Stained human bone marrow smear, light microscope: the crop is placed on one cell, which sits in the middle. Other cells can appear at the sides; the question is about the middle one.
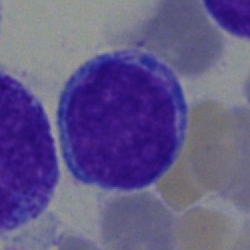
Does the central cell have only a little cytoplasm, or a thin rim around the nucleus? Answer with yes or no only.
Yes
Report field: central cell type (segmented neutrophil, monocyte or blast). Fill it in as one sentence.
Located at the centre of the crop is a blast.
